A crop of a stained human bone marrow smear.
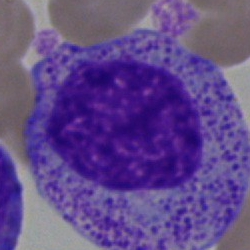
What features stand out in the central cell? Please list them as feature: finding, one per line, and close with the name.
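Chromatin: dense, dark purple, with small paler pinkish streaks running through it.
Cytoplasm: plentiful, pale bluish-grey, widest below and to the right of the nucleus.
Granules: many, dark purple, scattered through the whole cytoplasm.
Upper edge: two small granular tags sticking out.
Name: promyelocyte.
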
